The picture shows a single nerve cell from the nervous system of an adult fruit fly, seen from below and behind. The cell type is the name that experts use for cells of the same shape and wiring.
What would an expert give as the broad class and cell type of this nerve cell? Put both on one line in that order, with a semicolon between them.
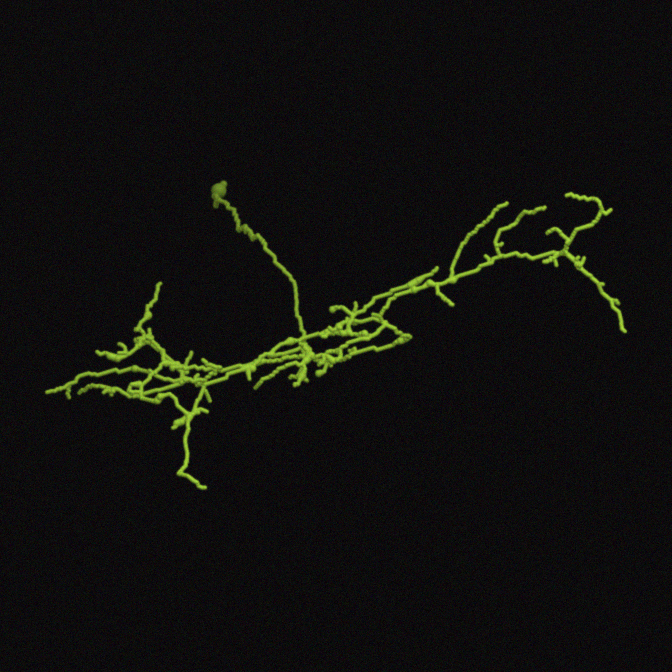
central-brain intrinsic neuron; PS142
